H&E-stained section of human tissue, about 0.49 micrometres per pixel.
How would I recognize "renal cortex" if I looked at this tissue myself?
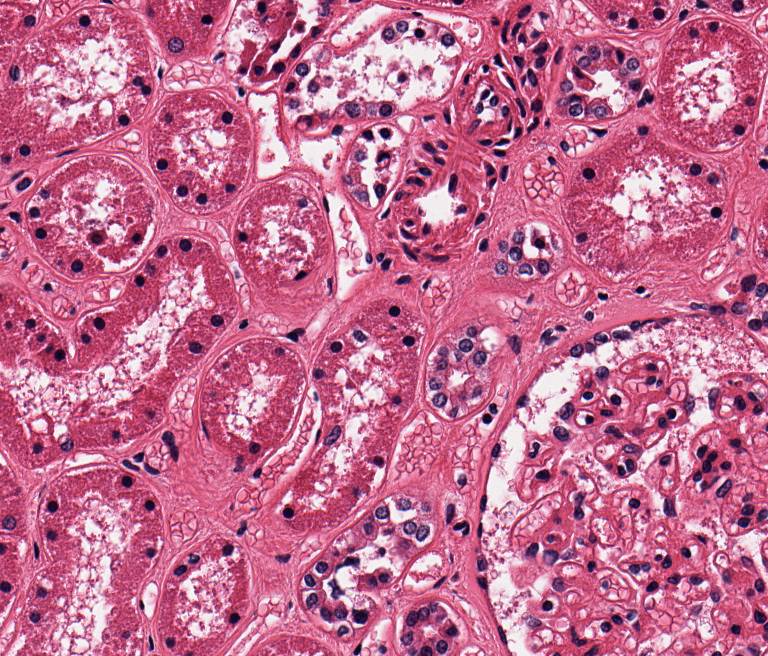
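This is renal cortex.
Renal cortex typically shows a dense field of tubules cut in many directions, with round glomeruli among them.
Matching this, most of the field is closely packed tubules cut in round and oblique profiles. Larger tubules are lined by cells with abundant pink granular cytoplasm and widely spaced round dark nuclei; smaller ones, such as those at the lower centre, have paler cytoplasm and more crowded nuclei. Stroma between the tubules is scant, forming thin pink strands.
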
